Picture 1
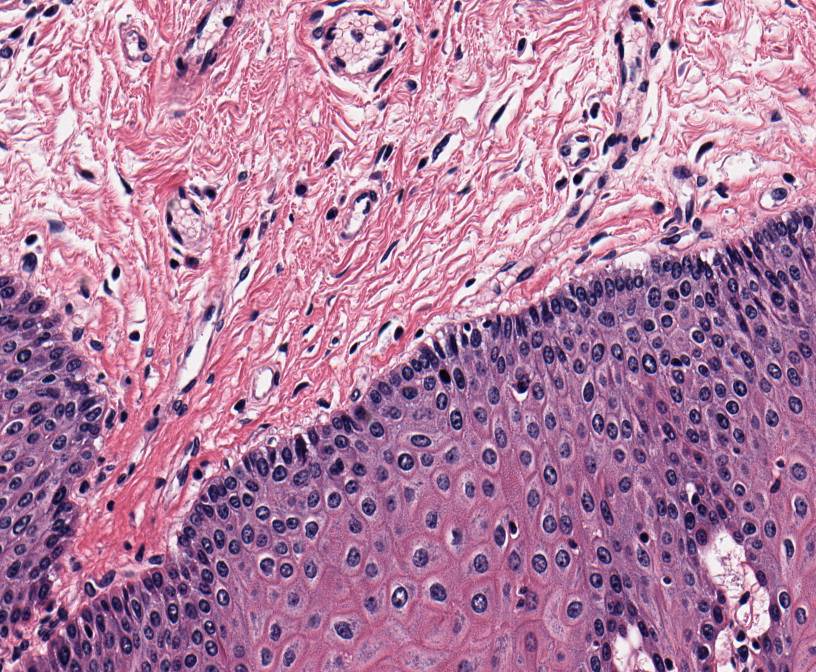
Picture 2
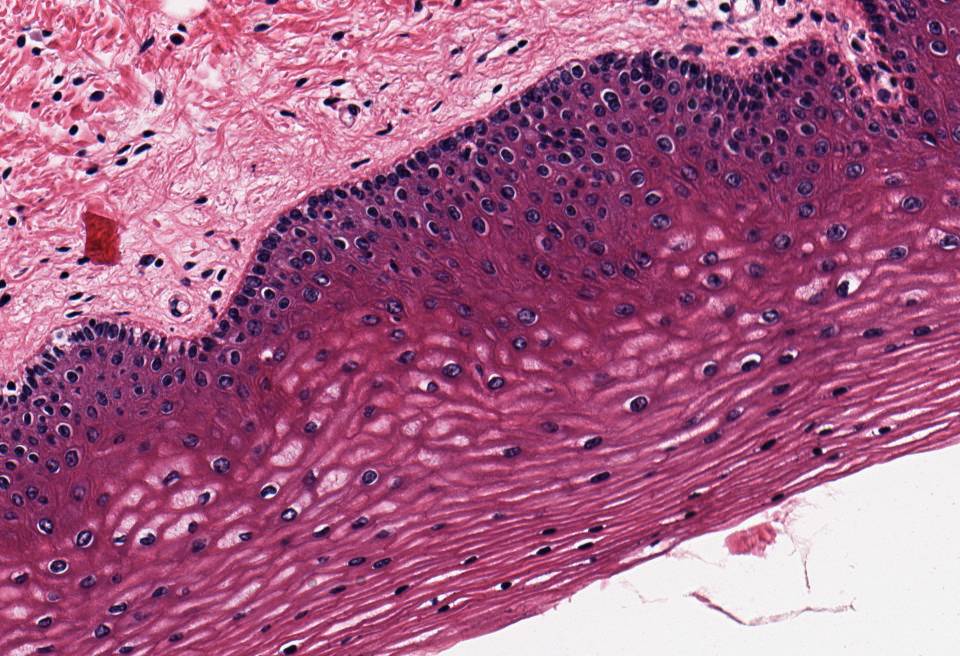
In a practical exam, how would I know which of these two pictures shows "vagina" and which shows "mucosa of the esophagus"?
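Names first: picture 1 is the mucosa of the esophagus, picture 2 the vagina. Layout: in picture 1, stratified epithelium lies below and pink fibrous stroma above. Basal layer: picture 1 has a palisaded row of columnar cells with dark oval nuclei; picture 2 has basal cells with small, dark, crowded nuclei along its upper-left edge. Middle layers: picture 1, polygonal cells with ample pink cytoplasm and round nuclei; picture 2, many cells with pale, clear cytoplasm around the nuclei. Surface: in picture 2, flattened cells at the lower right keep their nuclei, with no anucleate keratin layer on top. Junction: in picture 2 it is gently wavy, without long finger-like rete ridges.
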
